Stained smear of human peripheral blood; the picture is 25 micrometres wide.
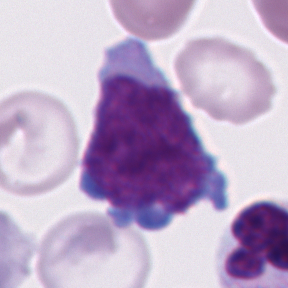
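Myeloblast with an irregular, roughly triangular outline, point at the top, about 17 by 12 micrometres. The nucleus, a single unlobed mass of about 13 by 10 micrometres, follows that angular shape and fills about 70% of the cell's area. Cytoplasm is just a scant pale blue rim, widest where it caps the top. Small rounded blue blebs of it bulge from the lower edge.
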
